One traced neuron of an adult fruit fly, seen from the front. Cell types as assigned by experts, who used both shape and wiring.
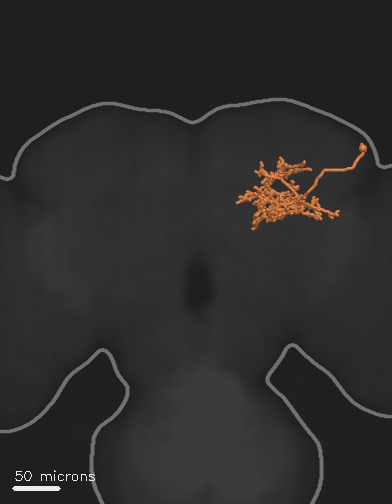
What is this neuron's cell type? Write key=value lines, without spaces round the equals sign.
cell_type=CL004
